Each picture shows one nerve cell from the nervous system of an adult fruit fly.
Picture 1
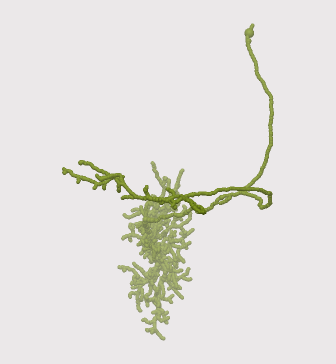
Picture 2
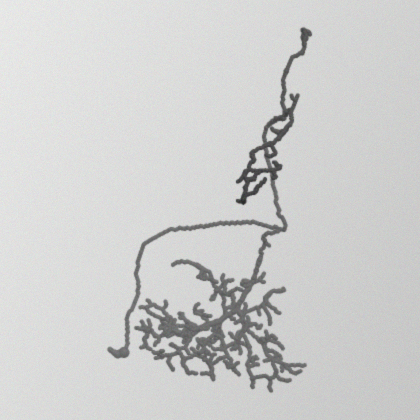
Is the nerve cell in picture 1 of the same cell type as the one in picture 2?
yes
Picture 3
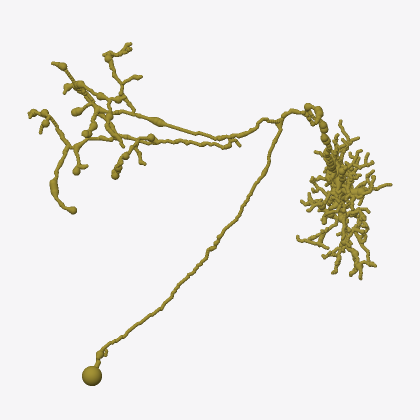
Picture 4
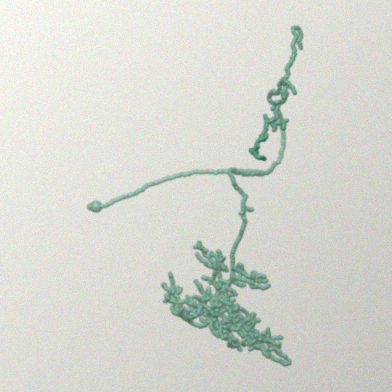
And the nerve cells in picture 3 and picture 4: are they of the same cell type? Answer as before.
no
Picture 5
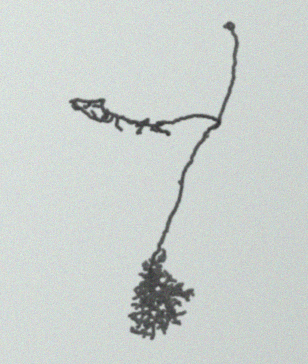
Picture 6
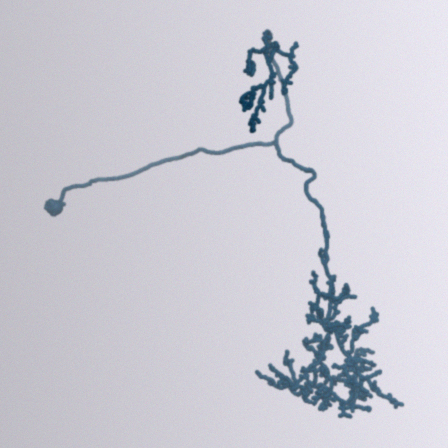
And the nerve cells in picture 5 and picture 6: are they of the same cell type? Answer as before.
no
